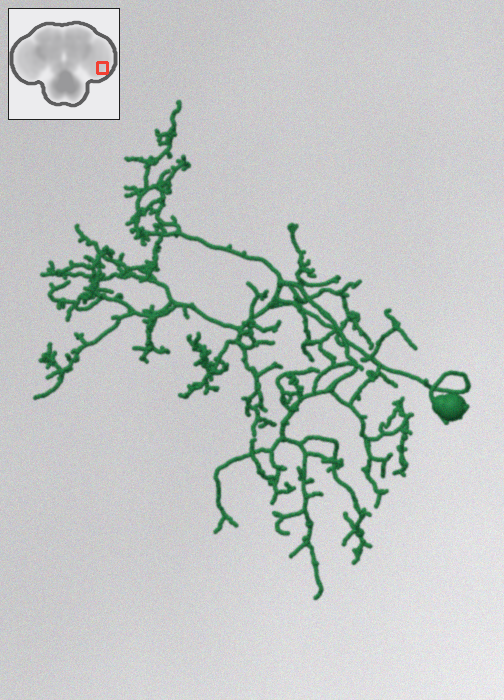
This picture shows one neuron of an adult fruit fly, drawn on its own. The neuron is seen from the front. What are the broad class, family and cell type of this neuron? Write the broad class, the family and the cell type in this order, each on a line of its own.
optic-lobe intrinsic neuron
Mi
Mi14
